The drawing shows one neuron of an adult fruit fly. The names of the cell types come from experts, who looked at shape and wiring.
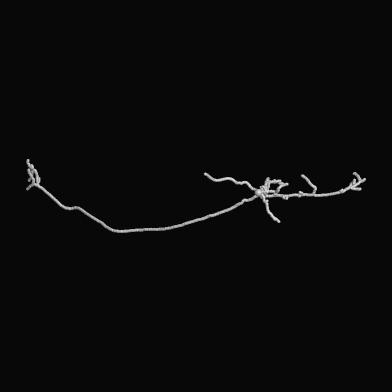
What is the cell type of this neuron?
SApp04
